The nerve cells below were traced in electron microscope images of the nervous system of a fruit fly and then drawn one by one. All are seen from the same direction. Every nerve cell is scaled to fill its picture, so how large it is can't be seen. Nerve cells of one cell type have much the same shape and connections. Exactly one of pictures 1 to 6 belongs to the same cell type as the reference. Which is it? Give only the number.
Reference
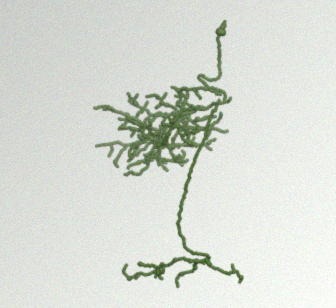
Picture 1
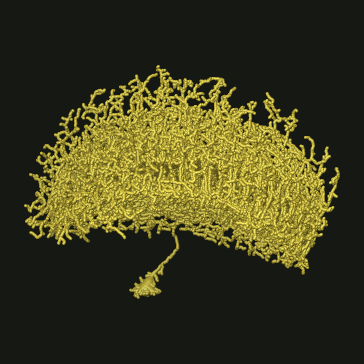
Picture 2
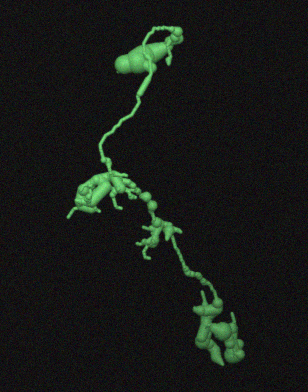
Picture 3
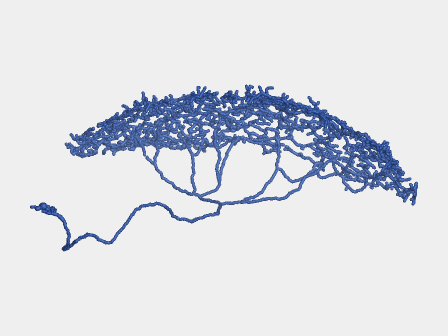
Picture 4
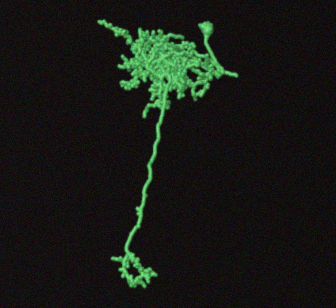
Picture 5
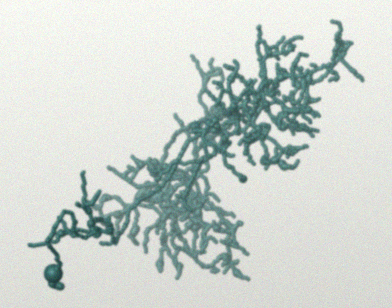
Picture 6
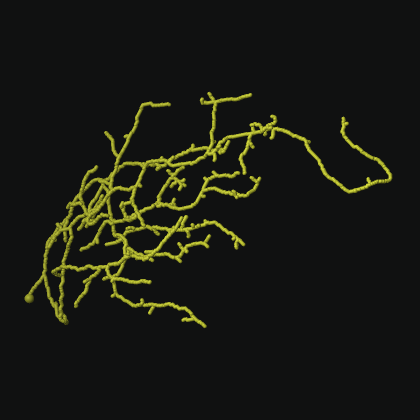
4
